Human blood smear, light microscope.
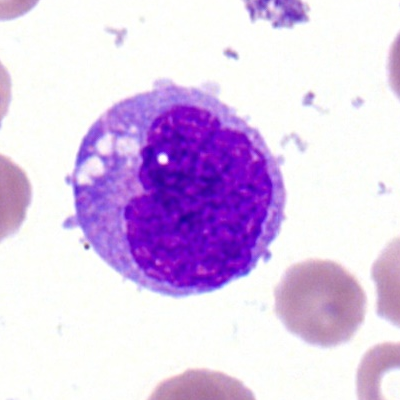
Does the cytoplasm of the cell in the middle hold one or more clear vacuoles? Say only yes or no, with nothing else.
Yes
